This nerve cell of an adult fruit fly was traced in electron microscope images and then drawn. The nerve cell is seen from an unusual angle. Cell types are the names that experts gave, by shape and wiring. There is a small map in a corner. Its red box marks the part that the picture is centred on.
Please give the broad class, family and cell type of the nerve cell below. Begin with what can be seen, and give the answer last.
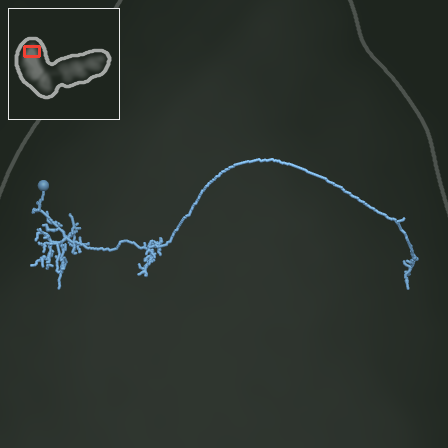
It is in the brain and does not reach the nerve cord. The cell body can be seen on the left of the picture. Its broad class is optic-lobe intrinsic neuron. The family is Tm. Its cell type is Tm6.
